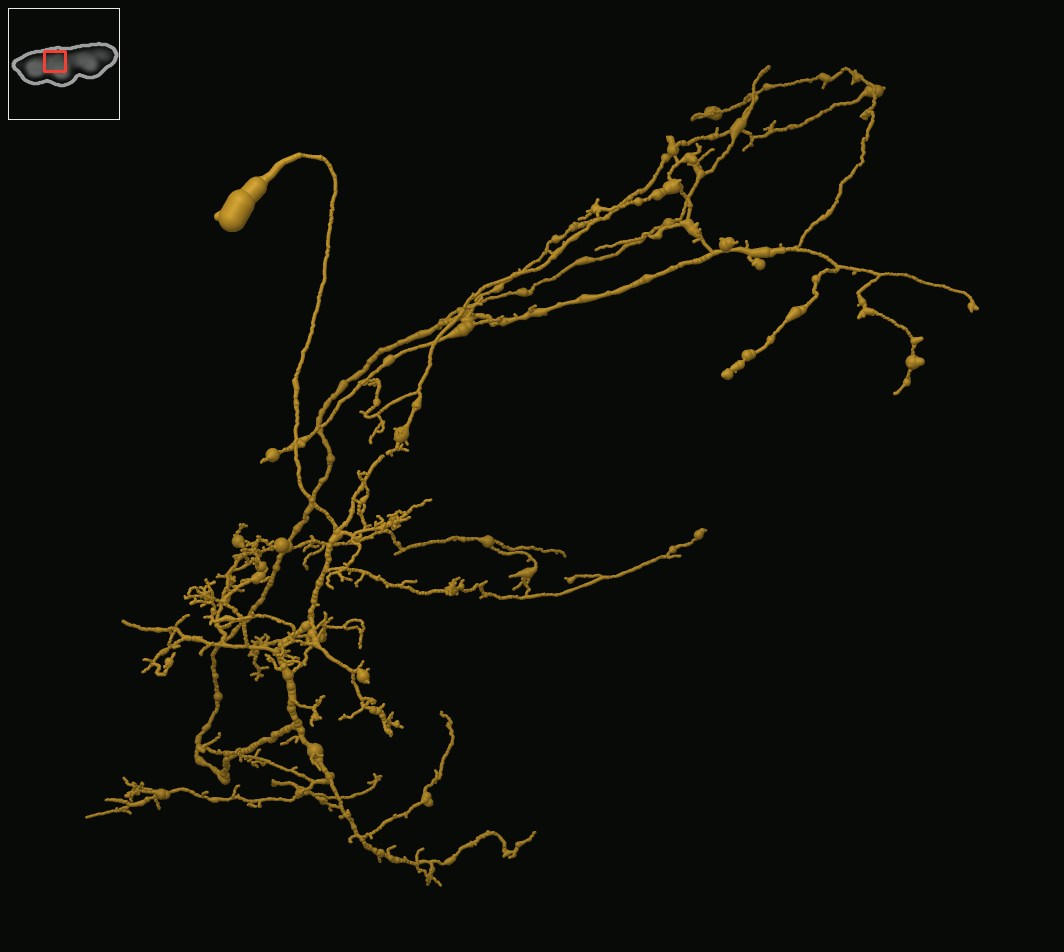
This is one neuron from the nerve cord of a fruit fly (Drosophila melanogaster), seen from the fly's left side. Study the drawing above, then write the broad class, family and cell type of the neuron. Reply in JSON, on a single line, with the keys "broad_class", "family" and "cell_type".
{"broad_class": "nerve-cord intrinsic neuron", "family": "hemilineage 17A", "cell_type": "IN17A113"}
